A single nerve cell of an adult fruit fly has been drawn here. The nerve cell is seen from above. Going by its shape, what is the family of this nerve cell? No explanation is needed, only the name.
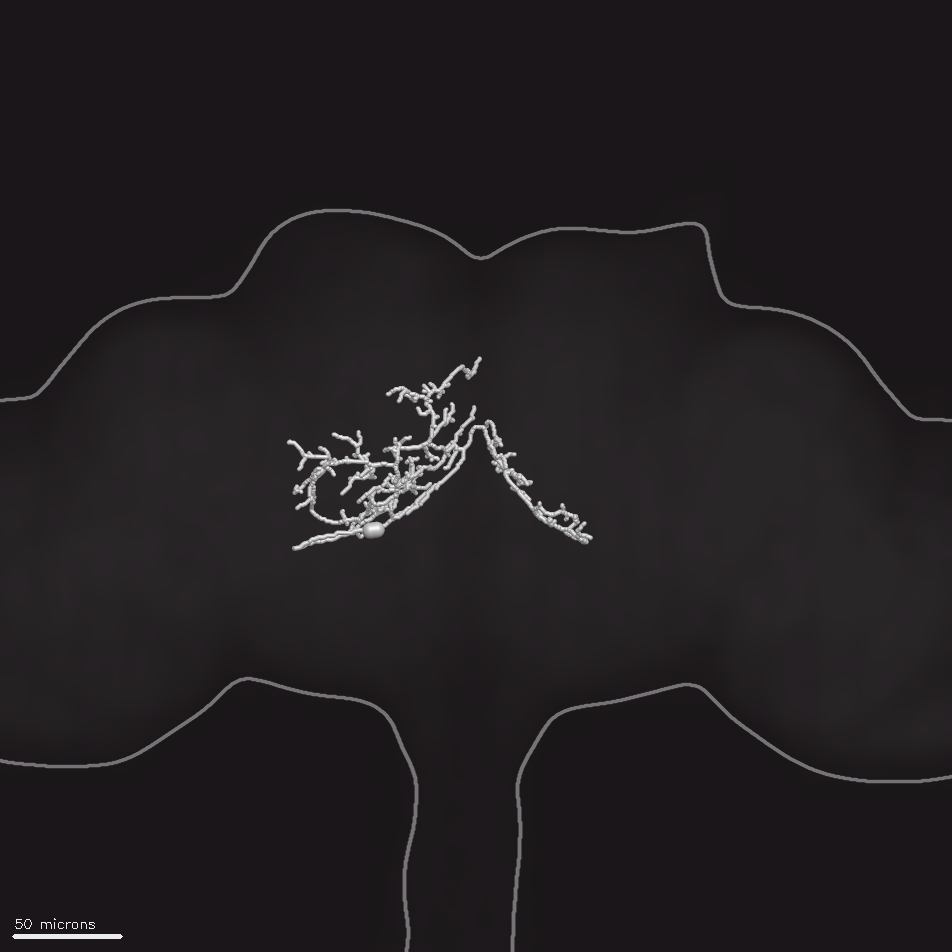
hemilineage SMPpd2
